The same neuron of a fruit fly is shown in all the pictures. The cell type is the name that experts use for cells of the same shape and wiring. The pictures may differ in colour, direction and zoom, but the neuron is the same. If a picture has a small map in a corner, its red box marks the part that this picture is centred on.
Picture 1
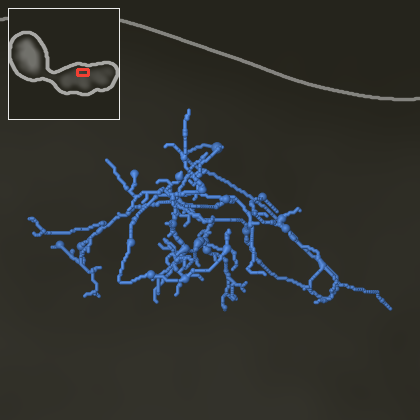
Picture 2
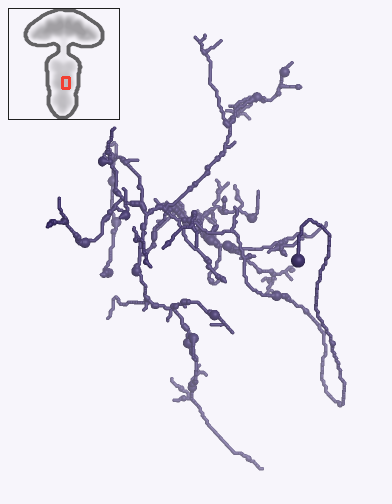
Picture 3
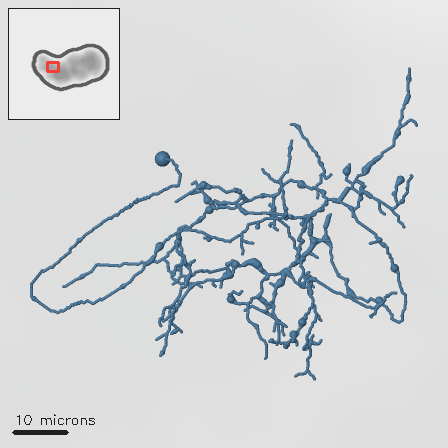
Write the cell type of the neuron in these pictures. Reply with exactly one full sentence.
By cell type, this neuron is classified as IN11B022_c.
